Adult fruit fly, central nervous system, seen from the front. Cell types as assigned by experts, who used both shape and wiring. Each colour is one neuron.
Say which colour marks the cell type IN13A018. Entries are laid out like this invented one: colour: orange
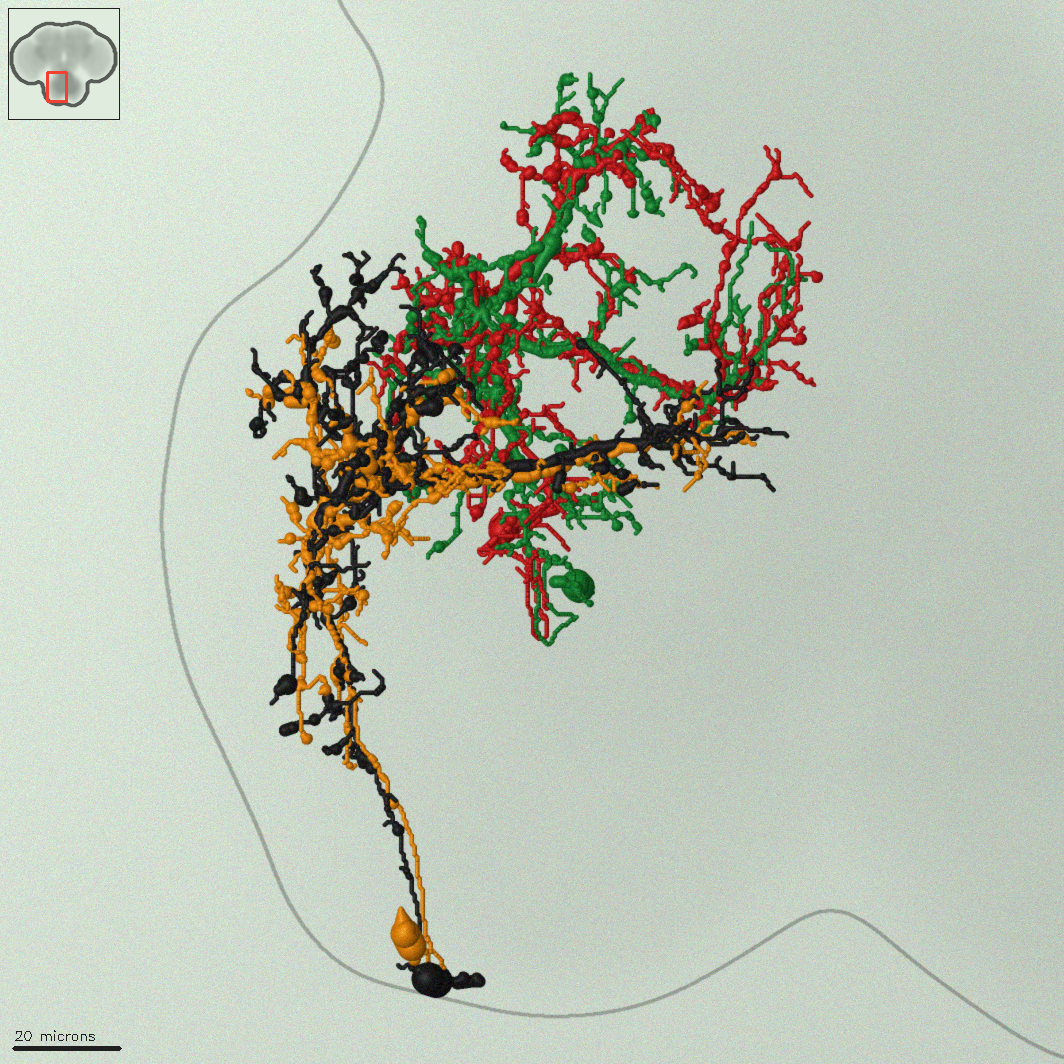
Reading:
colour: green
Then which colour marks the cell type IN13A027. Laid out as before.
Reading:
colour: black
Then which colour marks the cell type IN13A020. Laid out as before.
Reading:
colour: red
